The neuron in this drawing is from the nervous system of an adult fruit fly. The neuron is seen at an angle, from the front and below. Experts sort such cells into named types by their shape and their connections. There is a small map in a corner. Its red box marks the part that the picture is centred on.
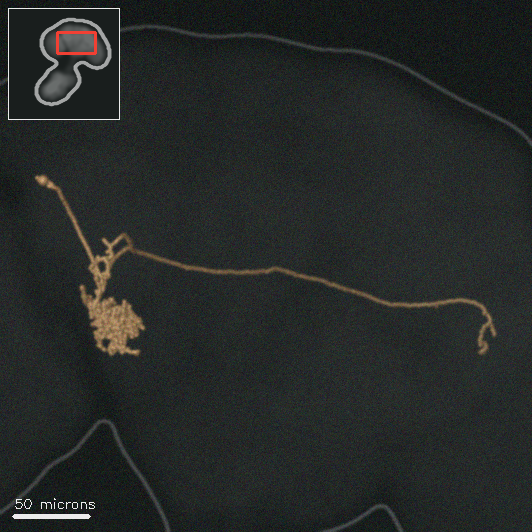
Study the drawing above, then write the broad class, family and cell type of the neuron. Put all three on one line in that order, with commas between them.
central-brain intrinsic neuron, hemilineage VLPl&d1_lateral, CB2545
